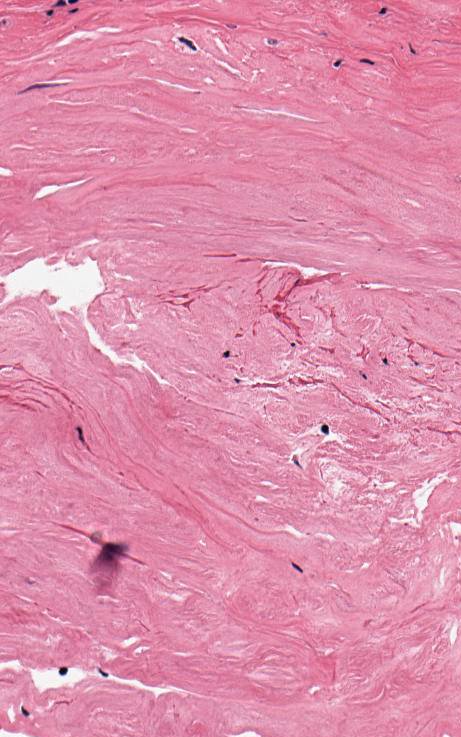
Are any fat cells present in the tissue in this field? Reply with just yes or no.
No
